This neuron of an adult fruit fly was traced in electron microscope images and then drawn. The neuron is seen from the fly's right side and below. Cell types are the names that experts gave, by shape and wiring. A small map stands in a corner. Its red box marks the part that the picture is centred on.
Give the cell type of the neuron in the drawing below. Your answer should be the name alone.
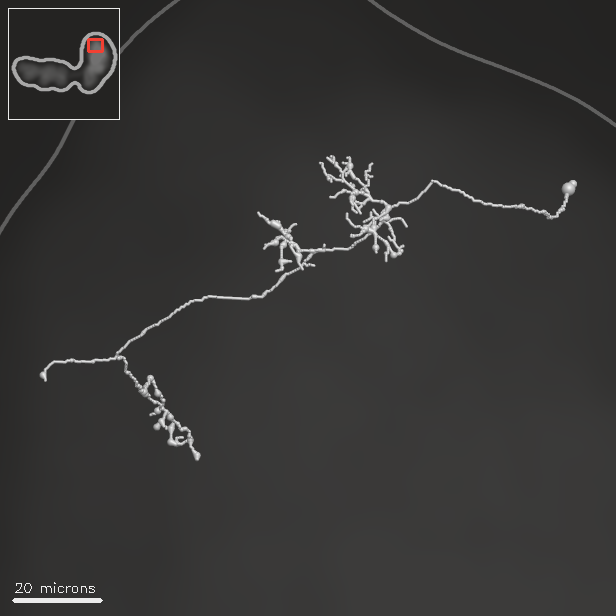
TmY13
